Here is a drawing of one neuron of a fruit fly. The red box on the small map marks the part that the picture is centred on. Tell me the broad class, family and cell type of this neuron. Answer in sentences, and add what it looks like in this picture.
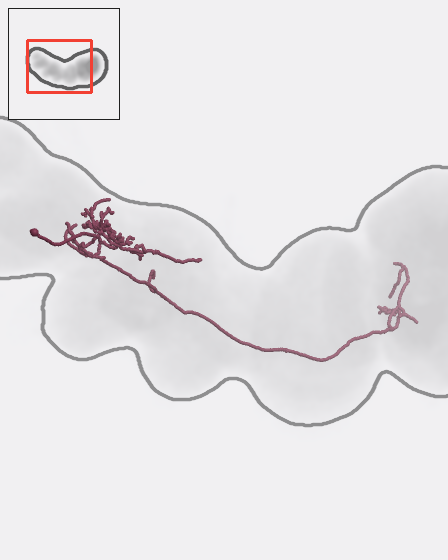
It is an ascending neuron. The family is hemilineage 07B. The cell type is AN07B043. The cell body can be seen on the left of the picture. As drawn here it is wider than it is tall.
